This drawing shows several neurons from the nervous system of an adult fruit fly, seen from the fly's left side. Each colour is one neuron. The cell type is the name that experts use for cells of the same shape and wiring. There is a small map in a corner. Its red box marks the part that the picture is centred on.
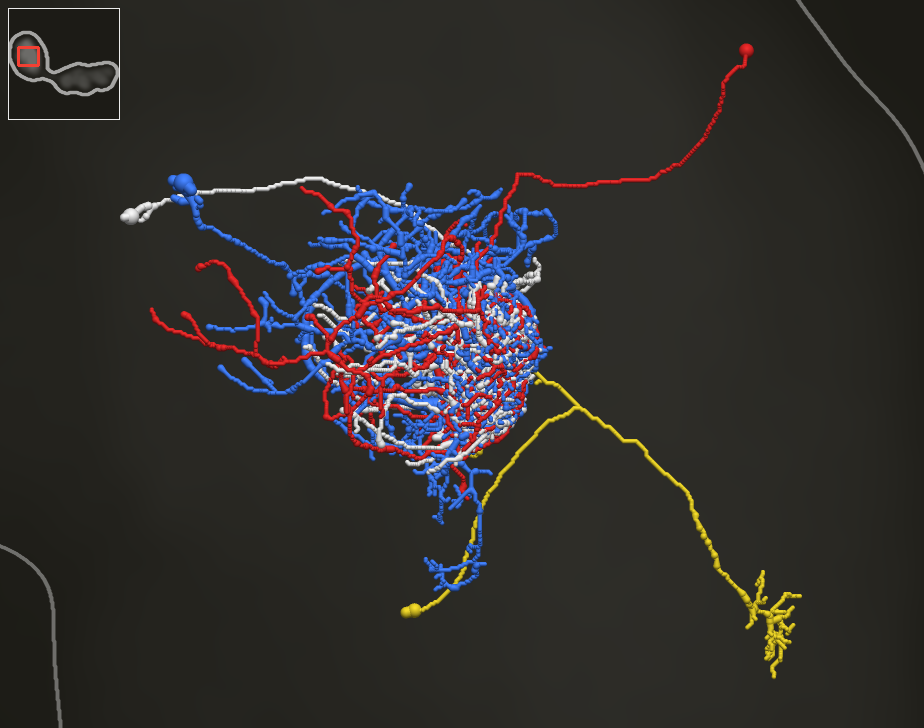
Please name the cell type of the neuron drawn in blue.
PVLP013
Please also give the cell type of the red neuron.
PVLP097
